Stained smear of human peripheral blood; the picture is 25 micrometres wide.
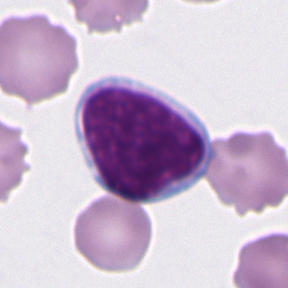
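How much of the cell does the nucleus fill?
Most of it.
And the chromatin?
Dense and dark purple, mottled with small paler spots.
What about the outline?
Smooth, with no surface projections.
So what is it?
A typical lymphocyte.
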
